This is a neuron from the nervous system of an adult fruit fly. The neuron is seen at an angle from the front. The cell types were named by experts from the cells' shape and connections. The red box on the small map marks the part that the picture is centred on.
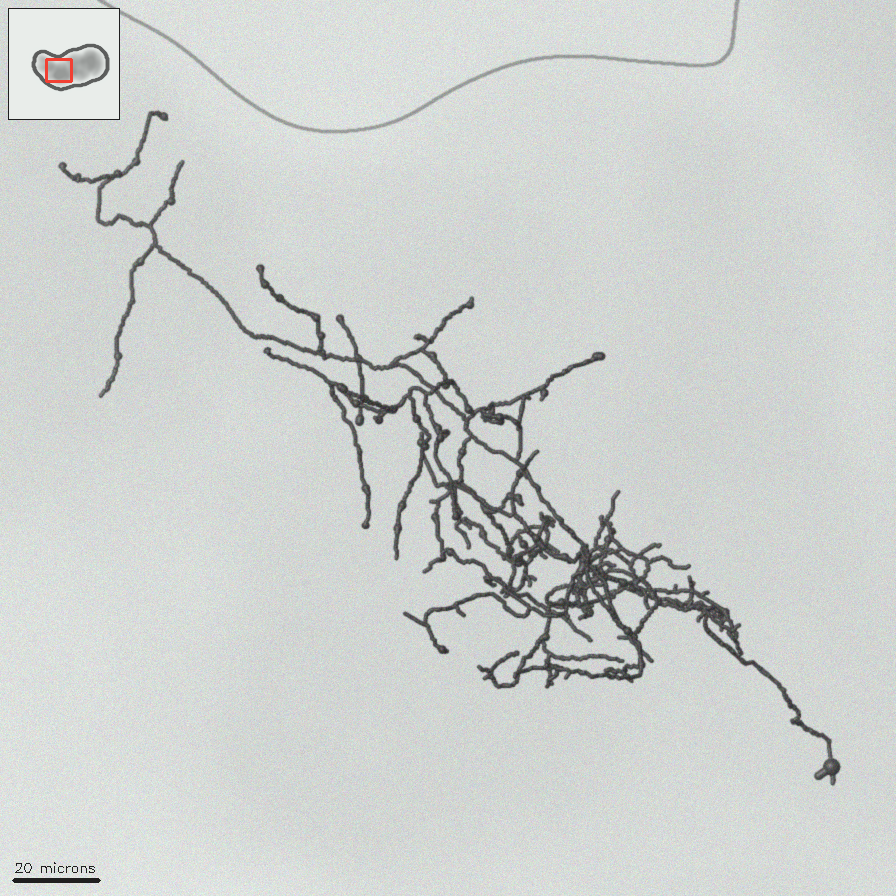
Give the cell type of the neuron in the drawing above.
IN12A053_a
